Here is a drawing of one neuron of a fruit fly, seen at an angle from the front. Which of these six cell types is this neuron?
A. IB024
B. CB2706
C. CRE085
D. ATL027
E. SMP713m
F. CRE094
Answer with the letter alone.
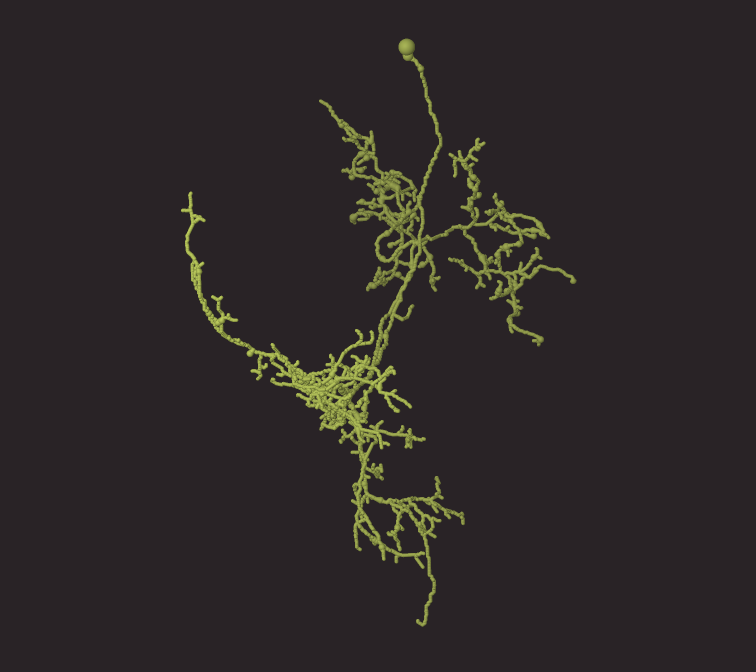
A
